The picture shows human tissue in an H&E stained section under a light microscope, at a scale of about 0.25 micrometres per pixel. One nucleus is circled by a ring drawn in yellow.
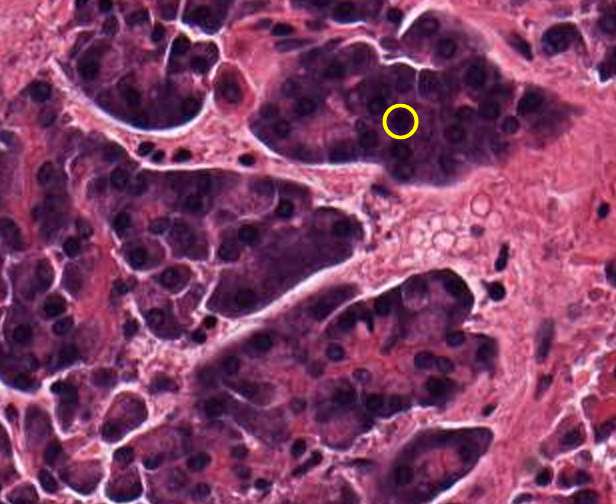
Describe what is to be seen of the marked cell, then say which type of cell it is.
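Its nucleus is round and dark, about the same size as the nuclei of the cells next to it. Its cytoplasm is a deep purple, much like its neighbours, and the boundaries between it and the adjoining cells are hard to make out. It lies within a tightly packed nest of similar purple cells, set apart from the pale pink fibrous tissue that runs around the nest. It is a pancreatic acinar cell.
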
